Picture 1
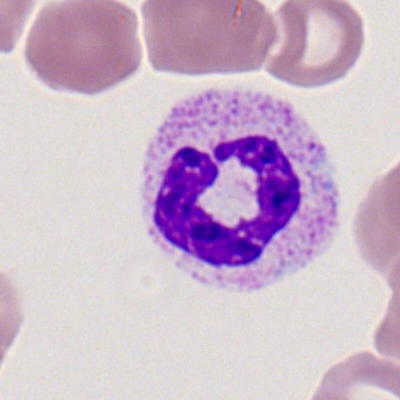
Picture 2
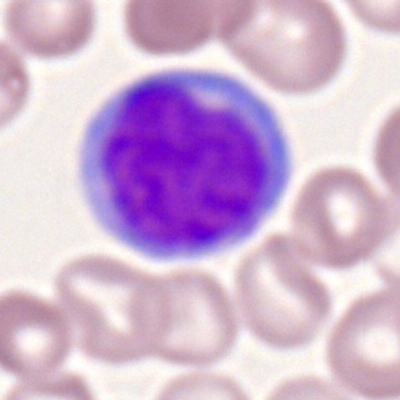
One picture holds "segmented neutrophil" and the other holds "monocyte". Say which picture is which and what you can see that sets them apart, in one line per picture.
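Picture 1 is a segmented neutrophil. Fine pink-lilac granules are scattered evenly through the cytoplasm.
Picture 2 is a monocyte. No granules are visible in the cytoplasm.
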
